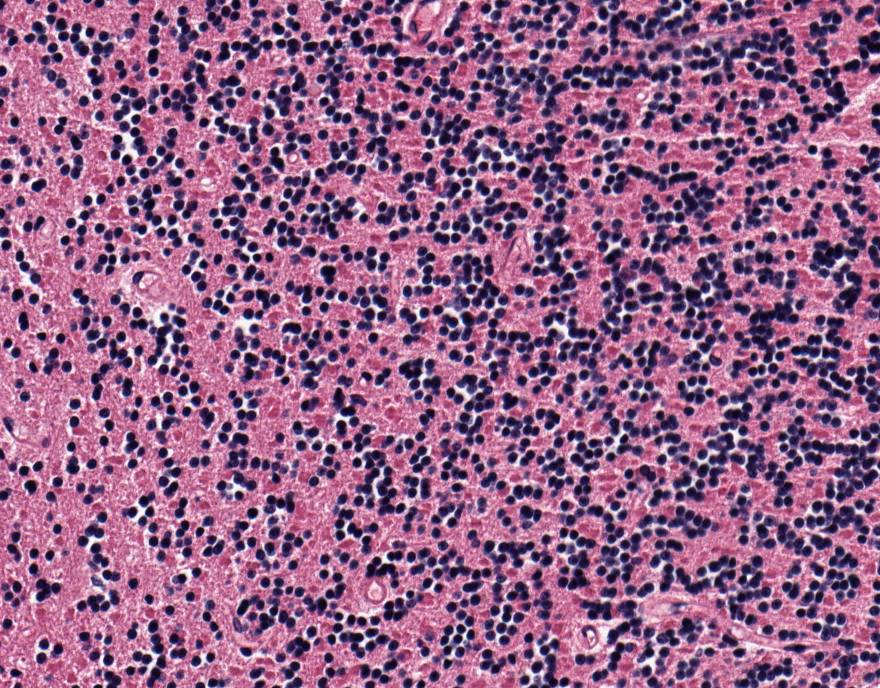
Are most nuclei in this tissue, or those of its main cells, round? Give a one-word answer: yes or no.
Yes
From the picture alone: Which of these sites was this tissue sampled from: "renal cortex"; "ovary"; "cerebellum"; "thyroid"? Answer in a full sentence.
The site this tissue was sampled from is the cerebellum.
